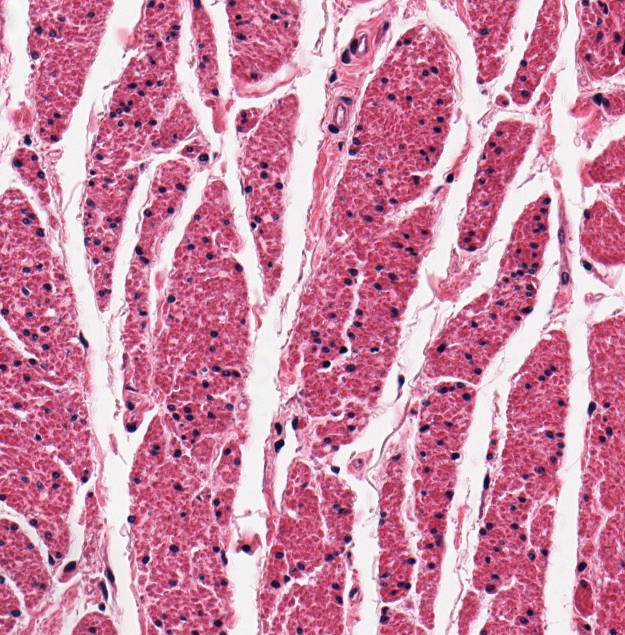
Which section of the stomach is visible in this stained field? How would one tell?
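It's smooth muscle, all of it, in elongated bundles running roughly top to bottom. Small dark round-to-oval nuclei are spread evenly through each bundle, and thin strands of pale pink loose connective tissue separate the bundles.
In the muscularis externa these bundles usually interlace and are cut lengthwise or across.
No epithelium or glands anywhere.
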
